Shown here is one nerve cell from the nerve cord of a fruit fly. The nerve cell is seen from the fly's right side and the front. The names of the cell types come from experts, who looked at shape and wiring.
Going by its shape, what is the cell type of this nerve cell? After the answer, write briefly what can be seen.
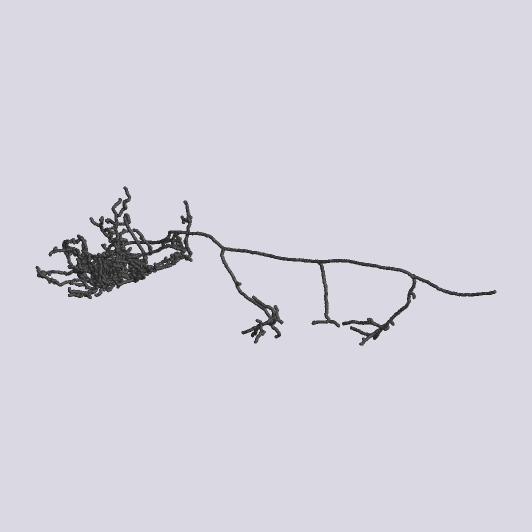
The cell type is AN05B098. Its broad class is ascending neuron. As drawn here it is more than twice as wide as it is tall.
